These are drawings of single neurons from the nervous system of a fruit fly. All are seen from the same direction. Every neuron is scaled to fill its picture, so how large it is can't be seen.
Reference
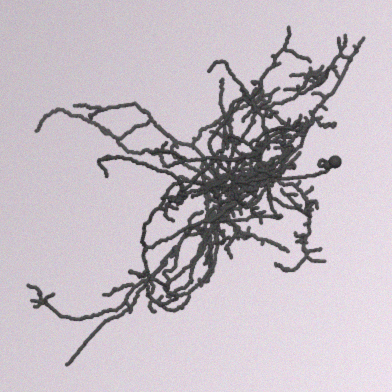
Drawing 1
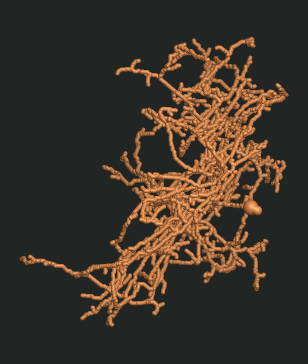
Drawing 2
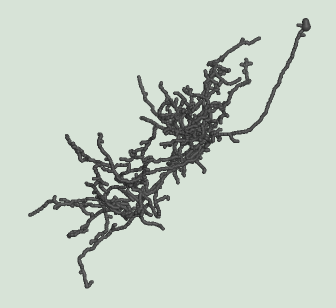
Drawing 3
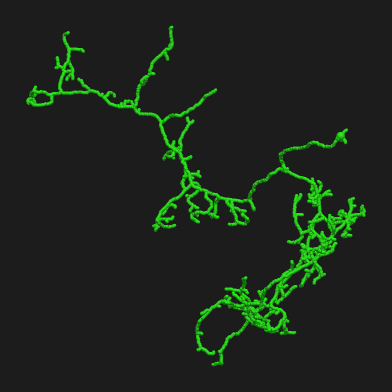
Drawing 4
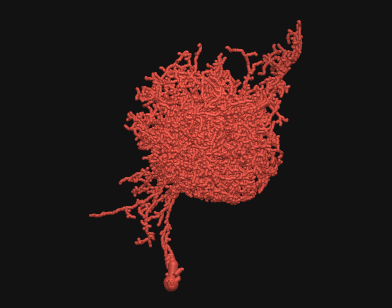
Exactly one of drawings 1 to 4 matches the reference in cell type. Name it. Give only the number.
1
